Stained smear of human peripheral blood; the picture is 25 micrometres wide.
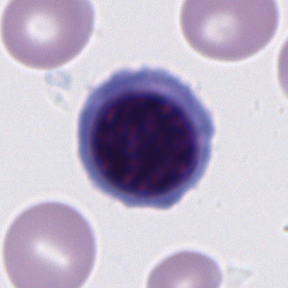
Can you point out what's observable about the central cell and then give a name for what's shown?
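Cell approx. 12 micrometres across. Nucleus round in outline, about 9 micrometres, no indentation or lobes; fills about 60% of cell area. Chromatin dense, dark purple. Cytoplasm blue; rim wider at top than at bottom. Cell: normoblast.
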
